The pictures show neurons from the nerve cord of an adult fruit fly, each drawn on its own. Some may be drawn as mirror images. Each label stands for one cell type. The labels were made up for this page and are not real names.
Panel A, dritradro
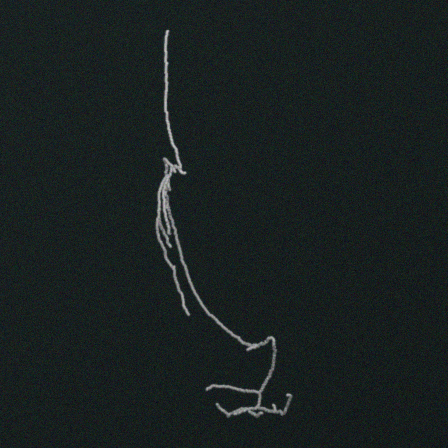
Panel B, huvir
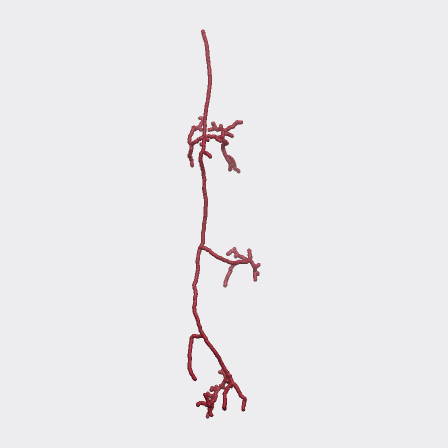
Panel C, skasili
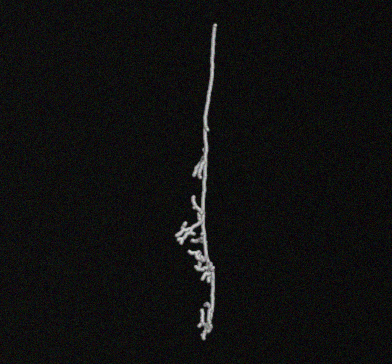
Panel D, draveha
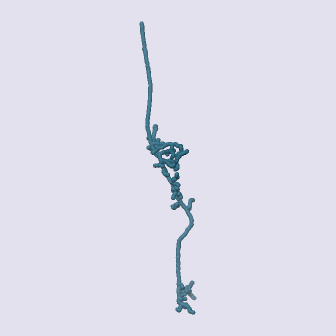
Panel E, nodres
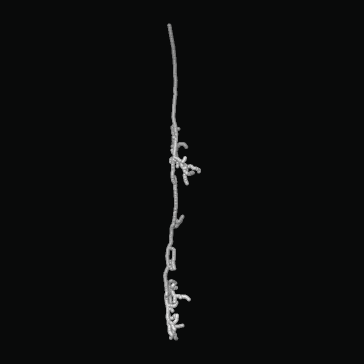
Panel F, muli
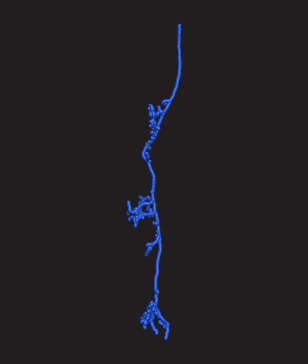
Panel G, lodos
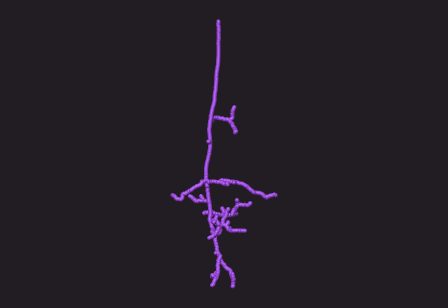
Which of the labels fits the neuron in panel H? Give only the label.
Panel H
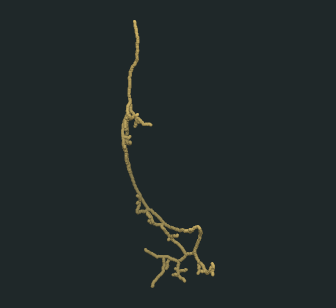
dritradro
